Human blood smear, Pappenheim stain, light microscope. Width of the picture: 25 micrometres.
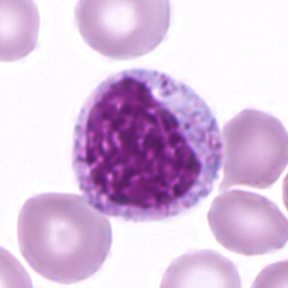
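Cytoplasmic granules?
Fine, purplish, scattered throughout.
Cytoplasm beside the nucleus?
A small clear area against its upper right edge.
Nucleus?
About 12 by 10 micrometres, filling most of the cell, off-centre toward the left.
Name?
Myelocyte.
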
